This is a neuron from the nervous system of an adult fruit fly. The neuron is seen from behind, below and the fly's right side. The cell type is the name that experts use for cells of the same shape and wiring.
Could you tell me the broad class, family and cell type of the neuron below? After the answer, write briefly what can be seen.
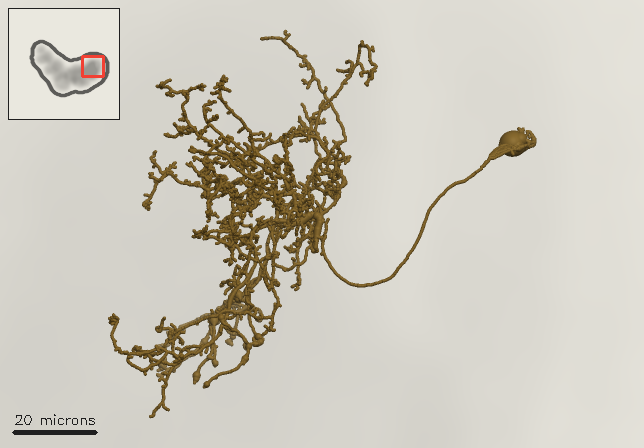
Its broad class is central-brain intrinsic neuron. Its family is hemilineage VLPl4_dorsal. It is of cell type LH007m. From left to right in the picture it spans about 100 microns. Dozens of branch ends can be seen.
